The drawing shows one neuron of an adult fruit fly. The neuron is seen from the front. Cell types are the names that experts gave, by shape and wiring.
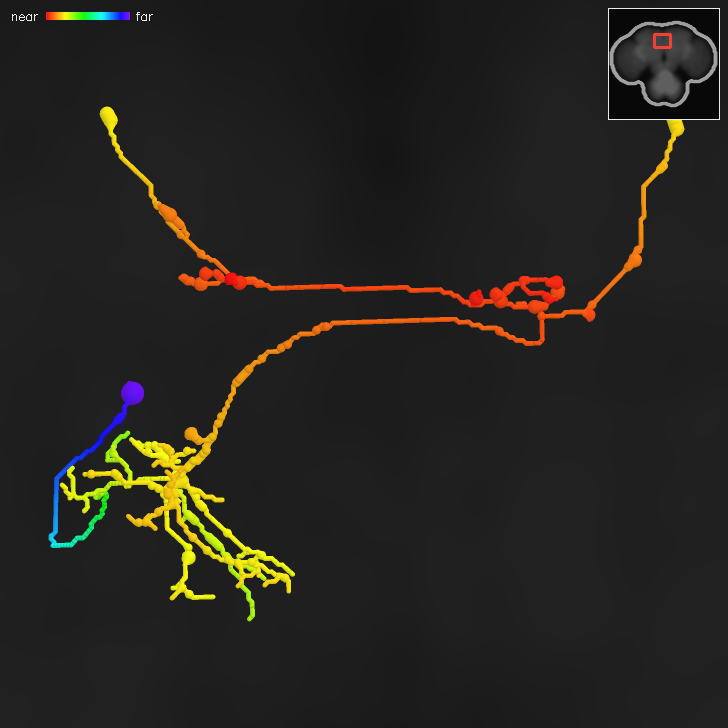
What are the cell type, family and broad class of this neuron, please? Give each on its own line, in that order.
FS1B_a
class CX
central-brain intrinsic neuron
